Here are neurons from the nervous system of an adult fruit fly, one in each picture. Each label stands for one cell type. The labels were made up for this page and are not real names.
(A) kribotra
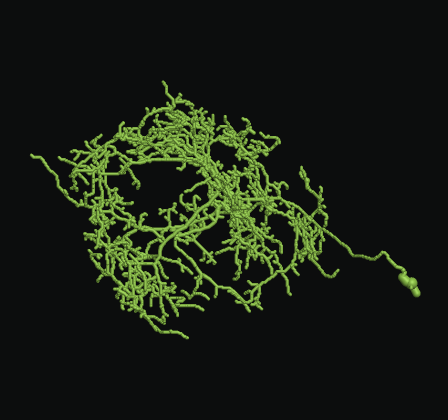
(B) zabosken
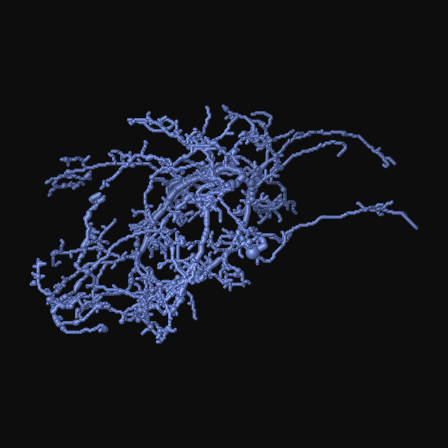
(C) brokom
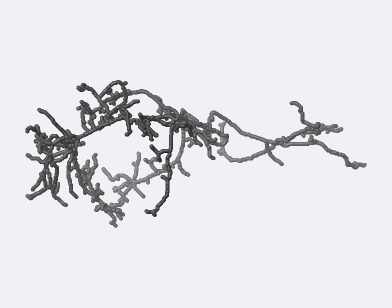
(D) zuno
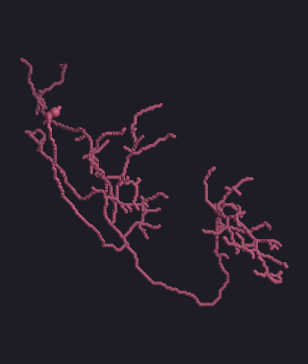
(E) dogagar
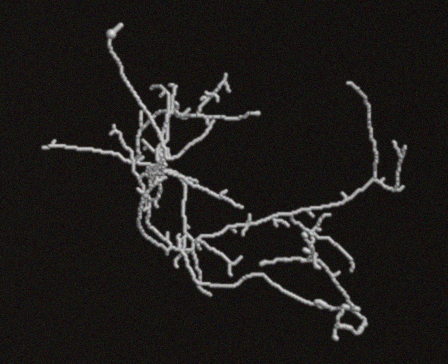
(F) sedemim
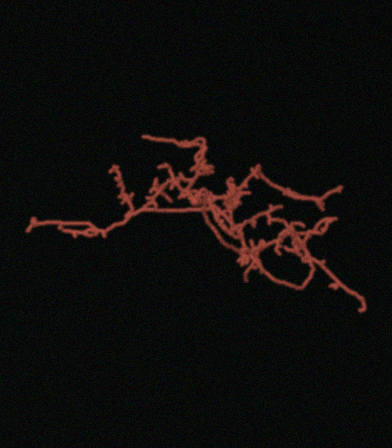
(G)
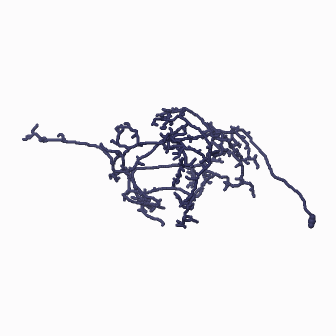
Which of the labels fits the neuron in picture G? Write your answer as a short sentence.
It belongs to brokom.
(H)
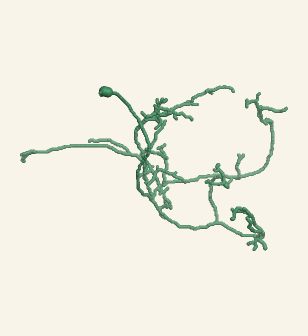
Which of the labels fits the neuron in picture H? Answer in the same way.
It belongs to dogagar.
